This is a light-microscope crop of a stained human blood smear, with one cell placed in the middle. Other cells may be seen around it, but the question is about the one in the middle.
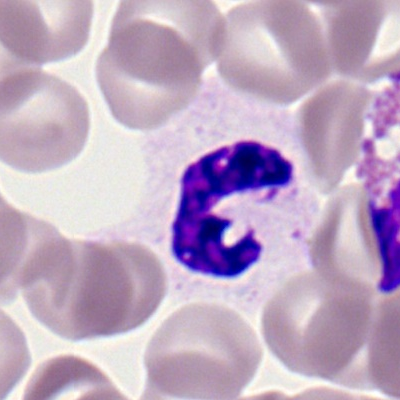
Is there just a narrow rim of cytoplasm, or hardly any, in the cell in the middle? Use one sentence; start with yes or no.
No, the cell holds plenty of cytoplasm around the nucleus.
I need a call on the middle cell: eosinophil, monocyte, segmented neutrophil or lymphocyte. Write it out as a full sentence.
In the middle of this smear crop, the cell is a segmented neutrophil.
